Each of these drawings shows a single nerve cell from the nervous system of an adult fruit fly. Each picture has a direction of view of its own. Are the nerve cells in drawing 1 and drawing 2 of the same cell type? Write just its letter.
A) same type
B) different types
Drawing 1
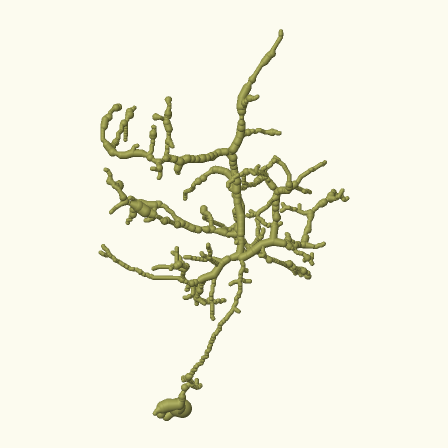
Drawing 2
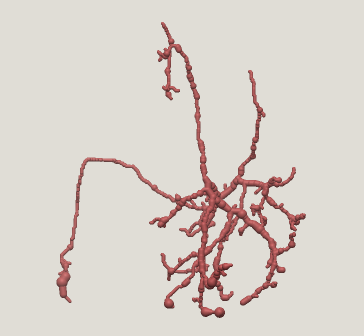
B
